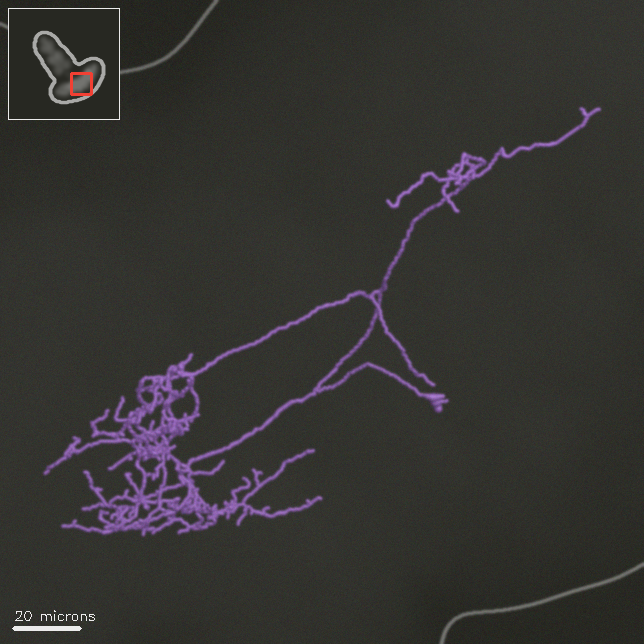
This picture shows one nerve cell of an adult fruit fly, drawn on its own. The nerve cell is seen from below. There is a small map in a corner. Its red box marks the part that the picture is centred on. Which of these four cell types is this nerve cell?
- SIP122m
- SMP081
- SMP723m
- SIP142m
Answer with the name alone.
SIP142m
